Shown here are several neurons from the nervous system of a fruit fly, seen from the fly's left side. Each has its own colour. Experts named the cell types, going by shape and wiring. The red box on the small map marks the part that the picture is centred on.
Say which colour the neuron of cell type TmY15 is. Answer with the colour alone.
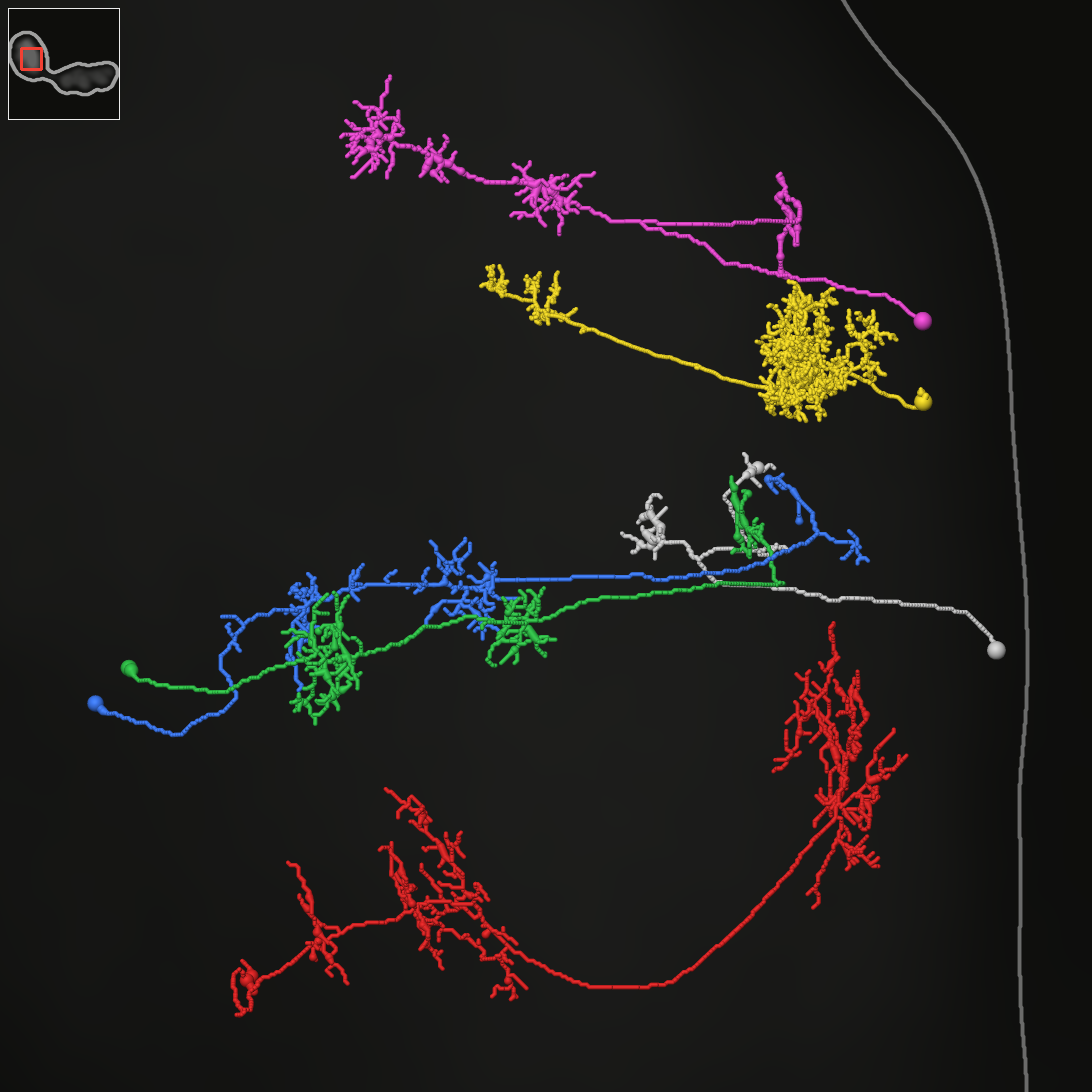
red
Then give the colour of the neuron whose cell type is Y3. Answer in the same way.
yellow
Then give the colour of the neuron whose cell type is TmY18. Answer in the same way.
blue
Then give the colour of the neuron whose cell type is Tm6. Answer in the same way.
green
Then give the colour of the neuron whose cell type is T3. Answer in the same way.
white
